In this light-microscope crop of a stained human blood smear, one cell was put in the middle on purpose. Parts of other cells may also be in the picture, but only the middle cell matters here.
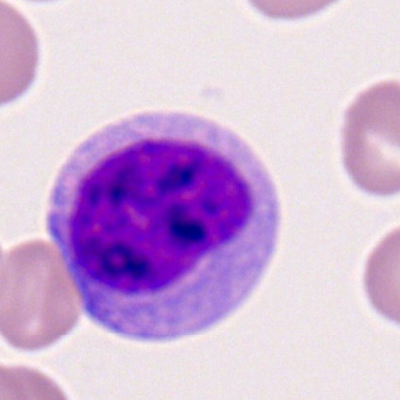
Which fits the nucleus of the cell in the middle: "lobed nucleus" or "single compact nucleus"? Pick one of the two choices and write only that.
Single compact nucleus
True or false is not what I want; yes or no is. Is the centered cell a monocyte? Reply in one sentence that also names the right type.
Yes, the cell at the middle is a monocyte.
